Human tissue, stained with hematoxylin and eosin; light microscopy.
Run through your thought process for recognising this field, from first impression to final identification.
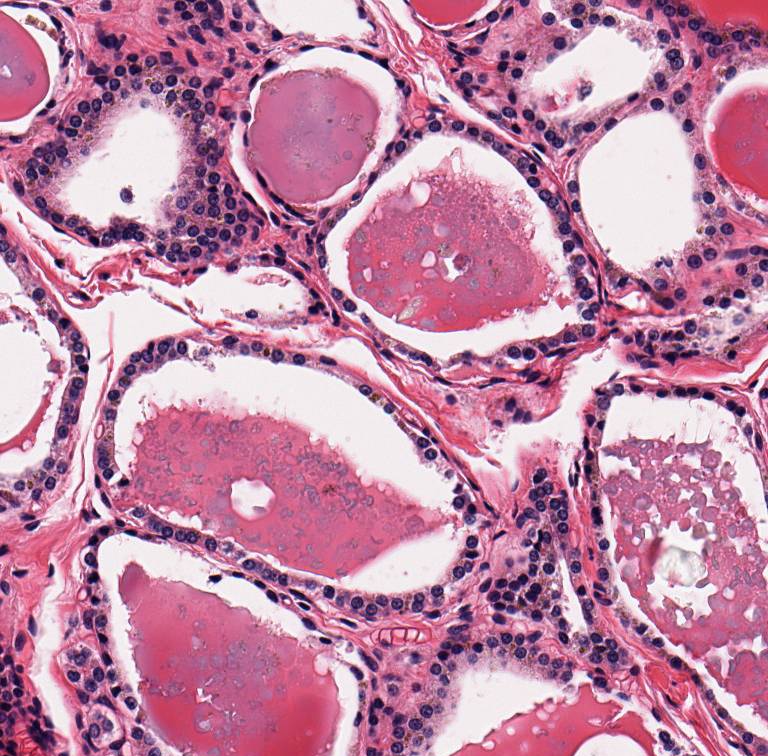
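Thyroid follicle makes up the whole field, as closely packed rounded follicles of varying size. A single layer of cuboidal cells lines each, and most contain pink colloid.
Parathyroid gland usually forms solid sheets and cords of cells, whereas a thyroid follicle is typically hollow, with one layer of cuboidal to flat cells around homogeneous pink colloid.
The colloid has shrunk away from the lining, leaving a clear gap around it.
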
